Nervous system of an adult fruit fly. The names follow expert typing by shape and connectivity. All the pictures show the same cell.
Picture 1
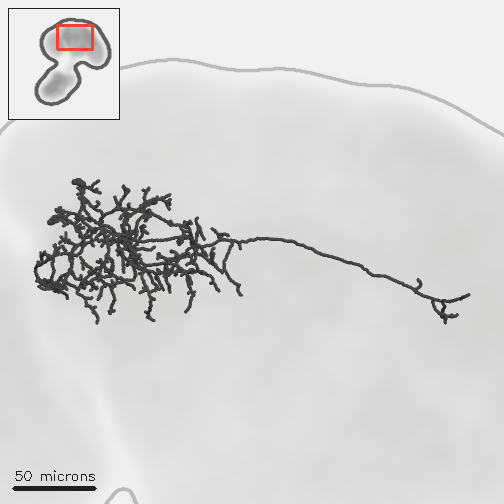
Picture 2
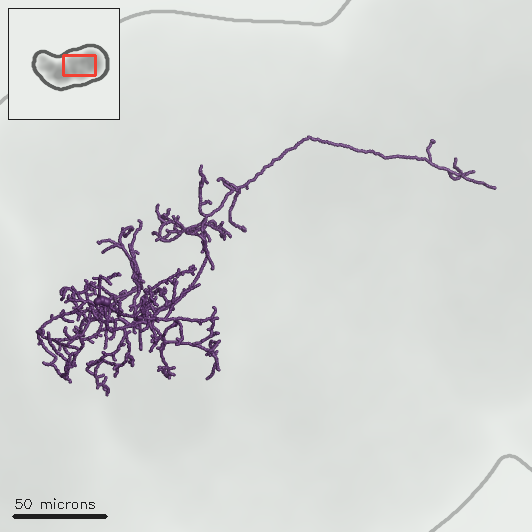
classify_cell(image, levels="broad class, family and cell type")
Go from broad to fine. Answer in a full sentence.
A central-brain intrinsic neuron of hemilineage VLPl2_medial, type CB3466.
